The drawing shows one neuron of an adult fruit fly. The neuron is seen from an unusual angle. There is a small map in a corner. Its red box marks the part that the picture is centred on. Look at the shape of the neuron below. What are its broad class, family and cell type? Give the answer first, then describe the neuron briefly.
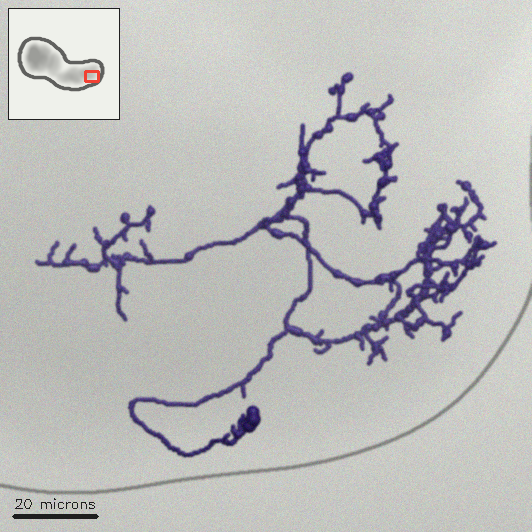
This is a nerve-cord intrinsic neuron. The family is hemilineage 13B. Its cell type is IN13B076. The cell body can be seen at the bottom of the picture. By the scale bar it is about 110 microns wide in this view. The picture shows dozens of branch ends.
